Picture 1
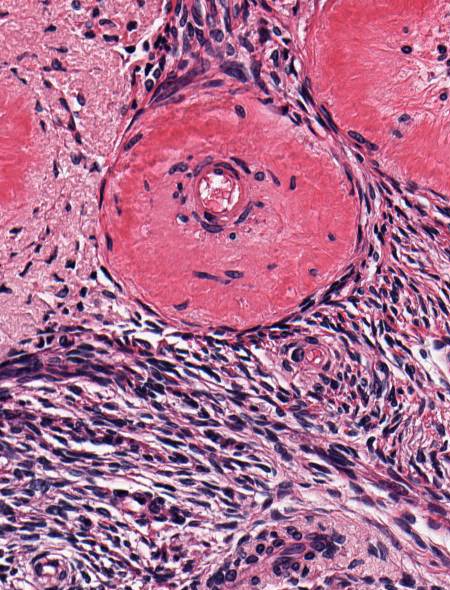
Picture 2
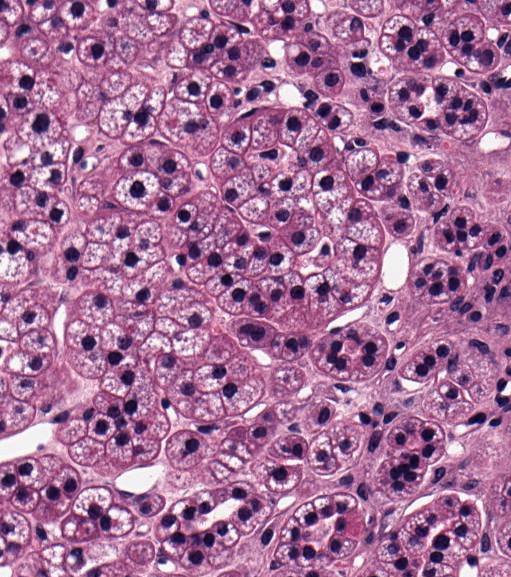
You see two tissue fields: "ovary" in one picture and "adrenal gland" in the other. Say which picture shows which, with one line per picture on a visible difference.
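Picture 1 – ovary. The pink matrix of the nodules is sparsely cellular, with only a few scattered elongated nuclei.
Picture 2 – adrenal gland. The nuclei in the nest cells are round and darkly stained.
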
